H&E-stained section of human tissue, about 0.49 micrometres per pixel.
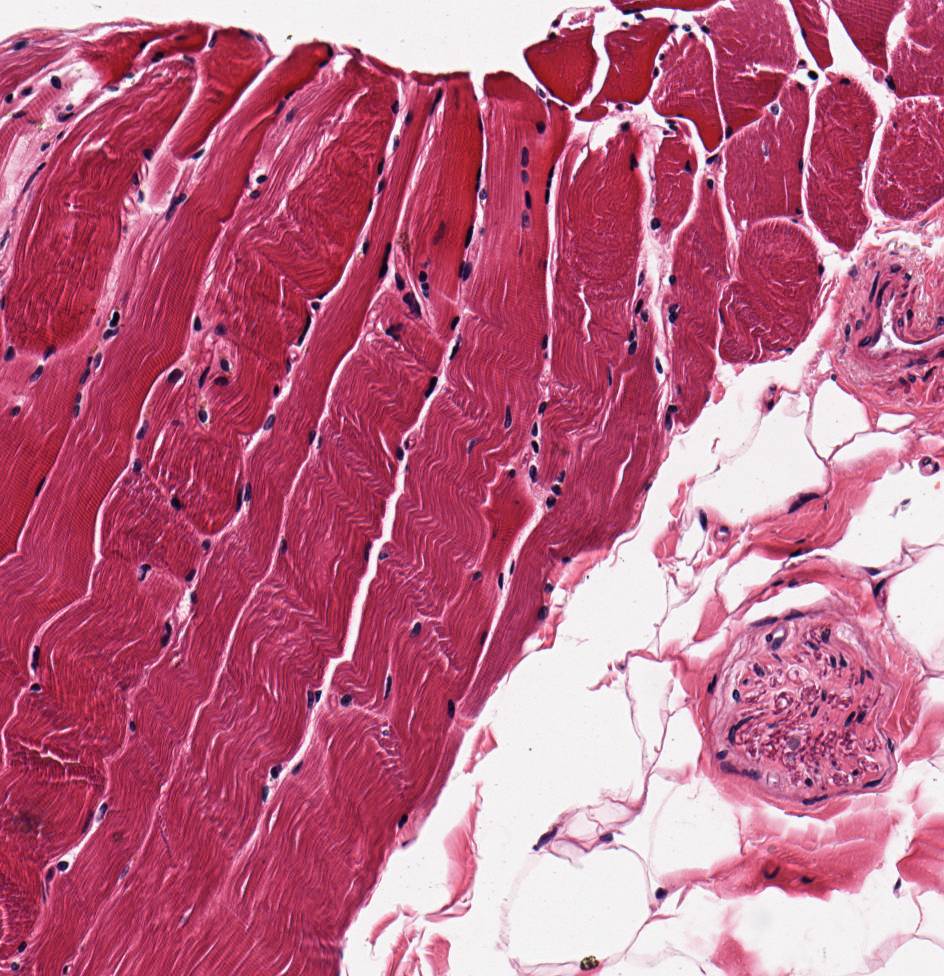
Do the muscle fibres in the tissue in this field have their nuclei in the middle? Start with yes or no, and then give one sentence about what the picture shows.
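No. The muscle nuclei are dark, elongated and lie at the edges of the fibres.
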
